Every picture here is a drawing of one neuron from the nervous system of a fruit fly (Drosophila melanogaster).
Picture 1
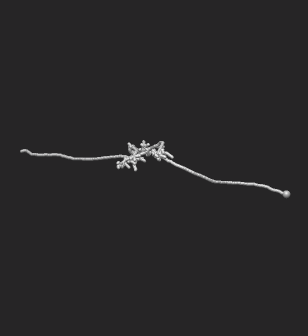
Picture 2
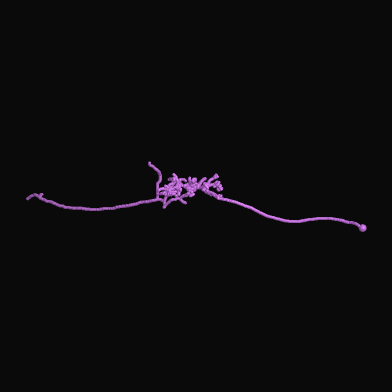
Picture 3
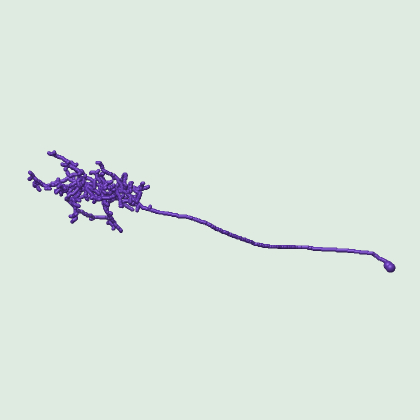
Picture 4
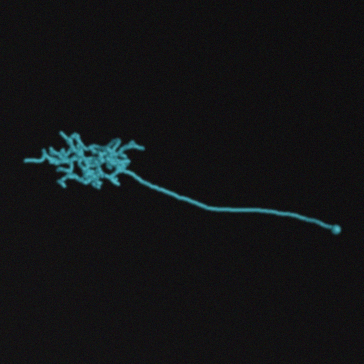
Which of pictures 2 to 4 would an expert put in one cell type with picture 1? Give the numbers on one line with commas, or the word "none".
2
